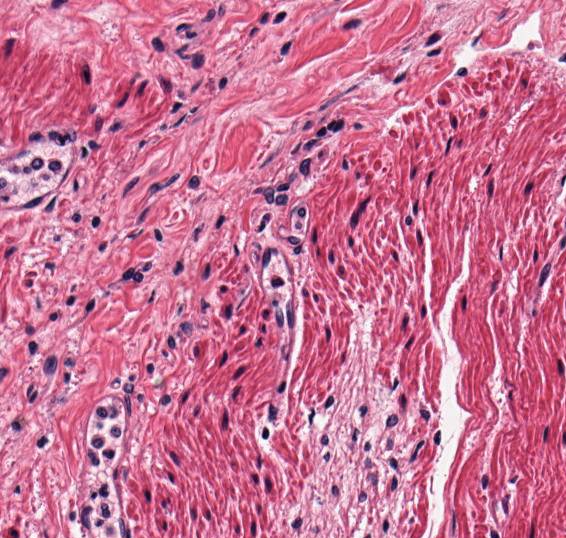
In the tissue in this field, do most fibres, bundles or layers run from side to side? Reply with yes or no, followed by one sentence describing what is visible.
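No. The smooth muscle cells in the right half run mostly from top to bottom of the field.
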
